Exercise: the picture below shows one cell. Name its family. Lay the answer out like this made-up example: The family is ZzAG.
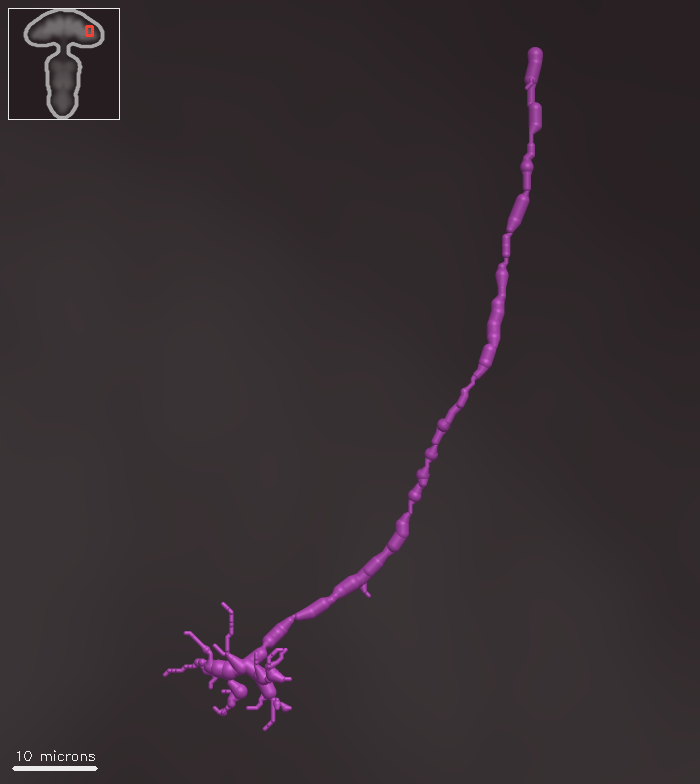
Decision: The family is L.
